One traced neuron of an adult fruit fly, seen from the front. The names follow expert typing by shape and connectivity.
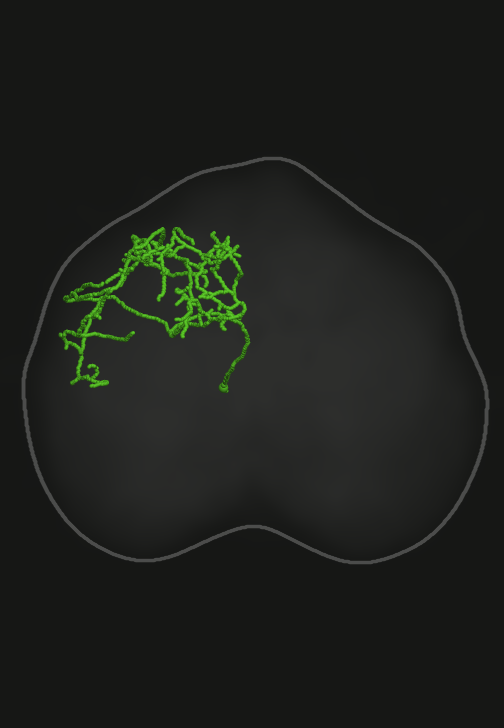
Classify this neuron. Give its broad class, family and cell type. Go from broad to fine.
nerve-cord intrinsic neuron; hemilineage 04B; IN04B048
